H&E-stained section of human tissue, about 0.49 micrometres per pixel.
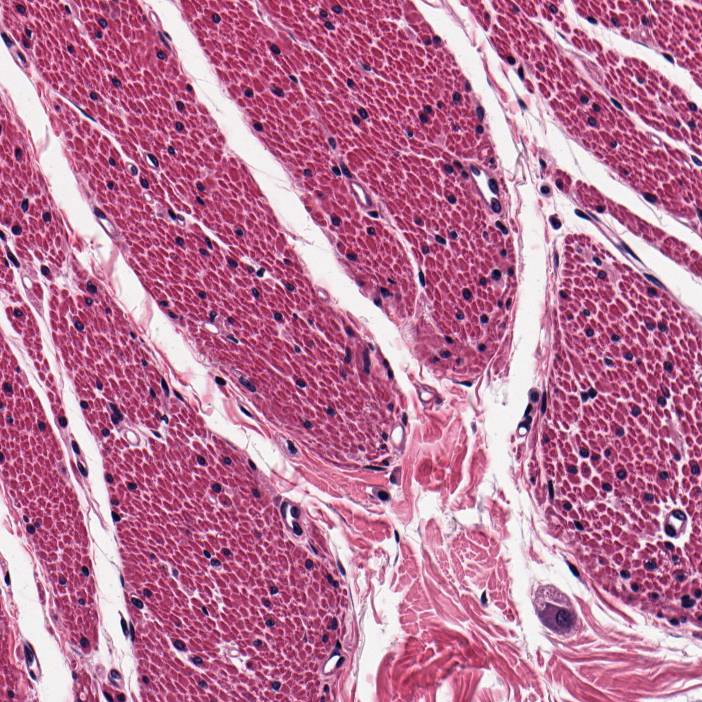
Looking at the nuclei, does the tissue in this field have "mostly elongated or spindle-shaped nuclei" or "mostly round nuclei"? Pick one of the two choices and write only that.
Mostly round nuclei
